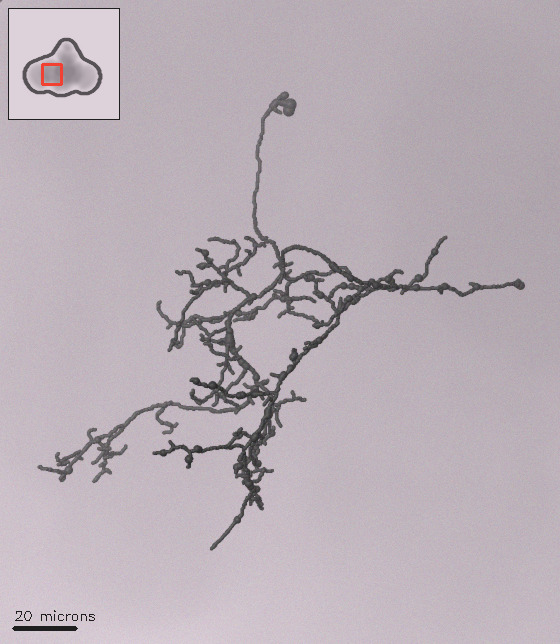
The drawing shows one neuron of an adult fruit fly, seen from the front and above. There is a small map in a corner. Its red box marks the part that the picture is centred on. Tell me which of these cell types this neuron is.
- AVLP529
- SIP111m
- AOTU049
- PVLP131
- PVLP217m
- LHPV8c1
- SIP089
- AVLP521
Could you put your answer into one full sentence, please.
The single neuron here is of type AVLP529.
